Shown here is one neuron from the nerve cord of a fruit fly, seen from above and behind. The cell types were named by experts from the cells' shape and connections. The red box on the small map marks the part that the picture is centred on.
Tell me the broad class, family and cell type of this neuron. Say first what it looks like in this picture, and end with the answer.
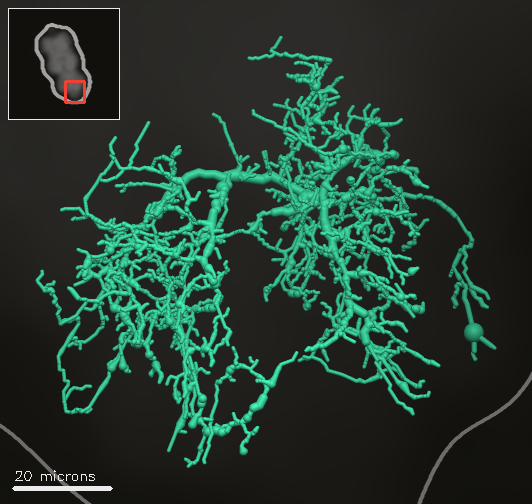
By the scale bar it is about 95 microns wide in this view. The picture shows more than a hundred branch ends. This is a nerve-cord intrinsic neuron. Its family is hemilineage 18B. Its cell type is IN18B033.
